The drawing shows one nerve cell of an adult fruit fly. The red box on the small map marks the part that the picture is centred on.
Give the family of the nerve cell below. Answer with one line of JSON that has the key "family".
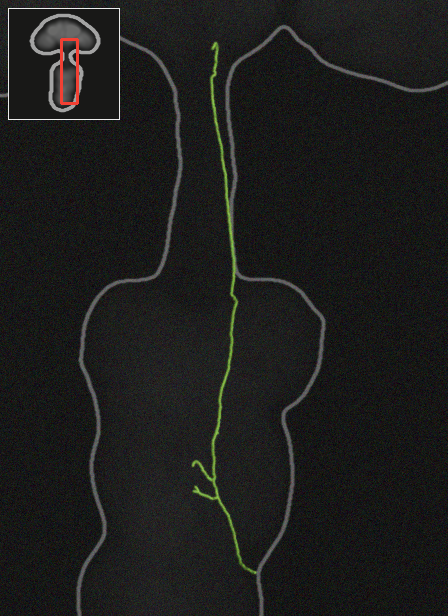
{"family": "class mechanosensory proprioceptive"}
